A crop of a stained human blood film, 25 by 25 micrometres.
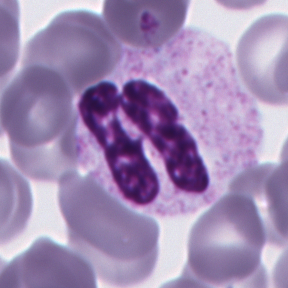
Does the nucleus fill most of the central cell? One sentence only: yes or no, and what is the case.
No, abundant cytoplasm encircles the nucleus of the cell.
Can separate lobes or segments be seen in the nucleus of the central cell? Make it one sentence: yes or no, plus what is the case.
Yes, the nucleus of the cell is not one mass but distinct lobes.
